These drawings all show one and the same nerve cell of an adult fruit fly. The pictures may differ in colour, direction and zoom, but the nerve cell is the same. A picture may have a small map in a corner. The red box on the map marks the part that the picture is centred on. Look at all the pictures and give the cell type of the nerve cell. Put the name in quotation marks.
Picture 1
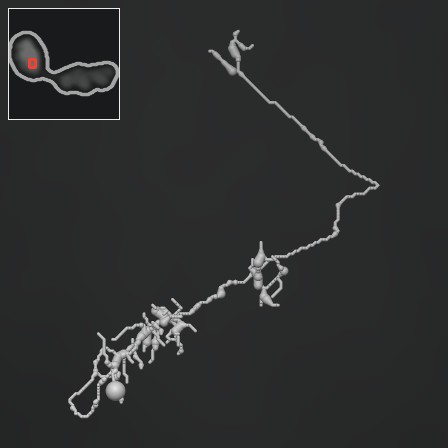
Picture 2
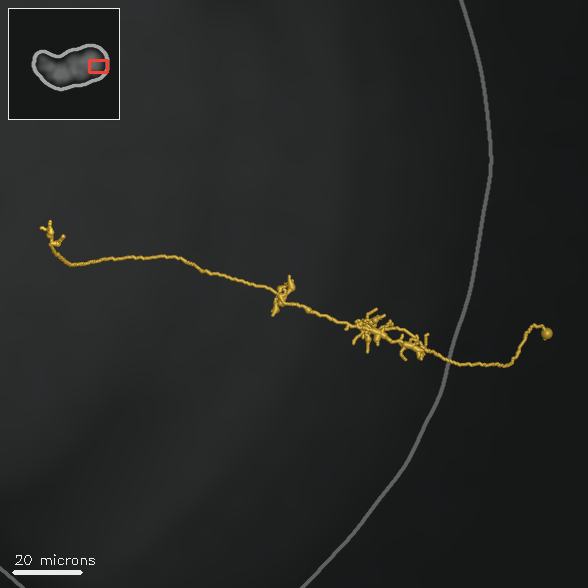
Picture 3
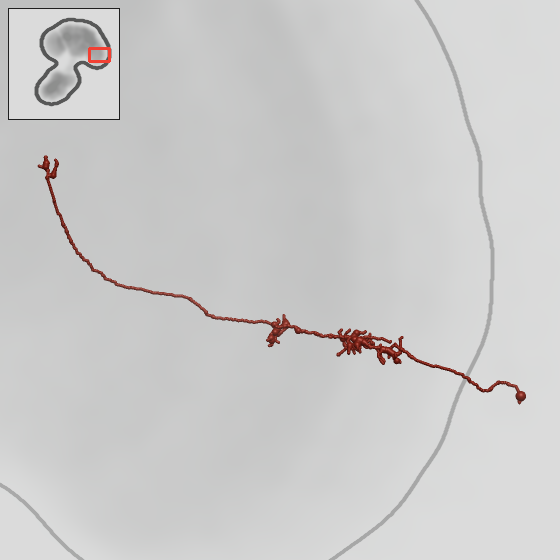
"Tm20"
